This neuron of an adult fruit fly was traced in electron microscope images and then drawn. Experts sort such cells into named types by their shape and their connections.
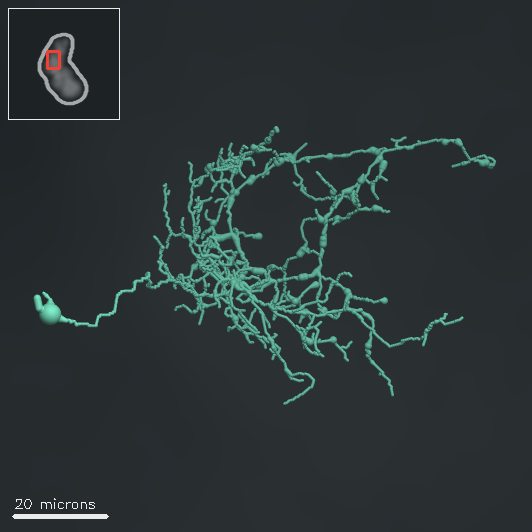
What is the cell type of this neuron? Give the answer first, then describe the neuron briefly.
It is of cell type IN13B058. It is a nerve-cord intrinsic neuron. The cell body can be seen on the left of the picture. By the scale bar it is about 100 microns wide in this view. Dozens of branch ends can be seen.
